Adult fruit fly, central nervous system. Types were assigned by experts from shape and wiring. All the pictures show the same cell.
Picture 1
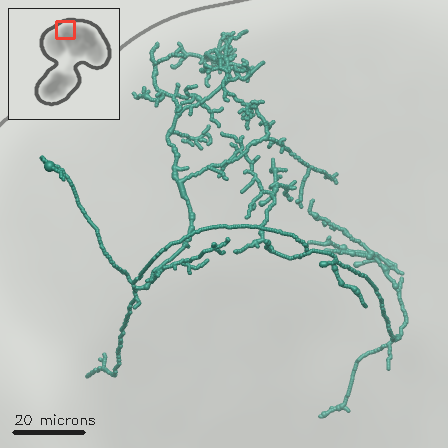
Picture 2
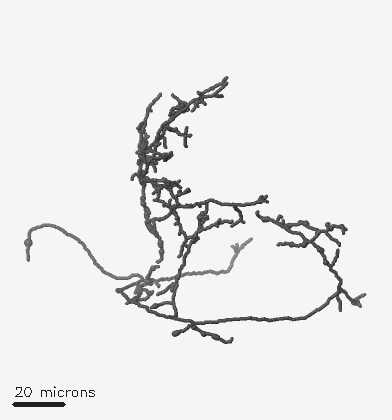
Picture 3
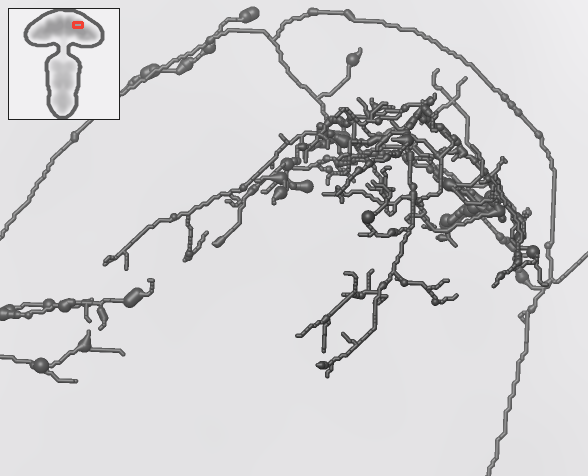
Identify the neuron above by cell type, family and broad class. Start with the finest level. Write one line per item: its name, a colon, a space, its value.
cell type: SLP229
family: hemilineage SLPav1_medial
broad class: central-brain intrinsic neuron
